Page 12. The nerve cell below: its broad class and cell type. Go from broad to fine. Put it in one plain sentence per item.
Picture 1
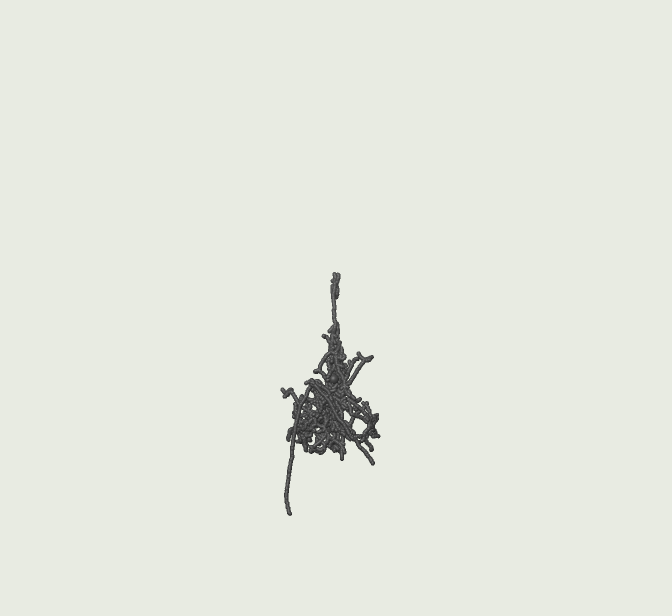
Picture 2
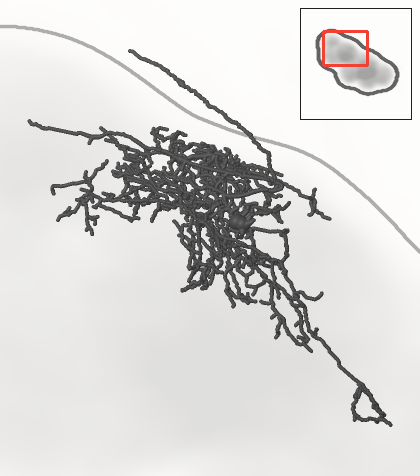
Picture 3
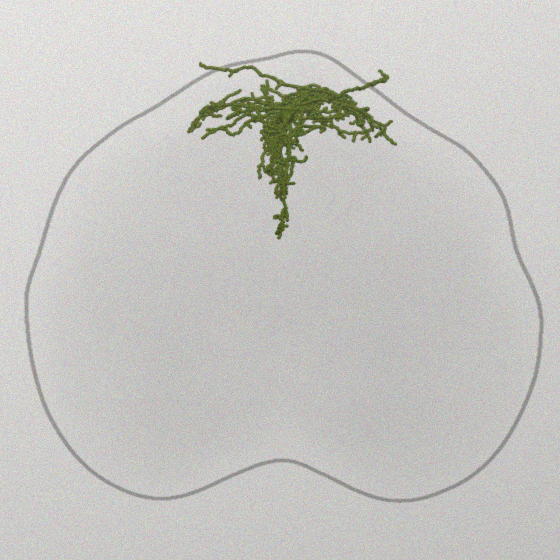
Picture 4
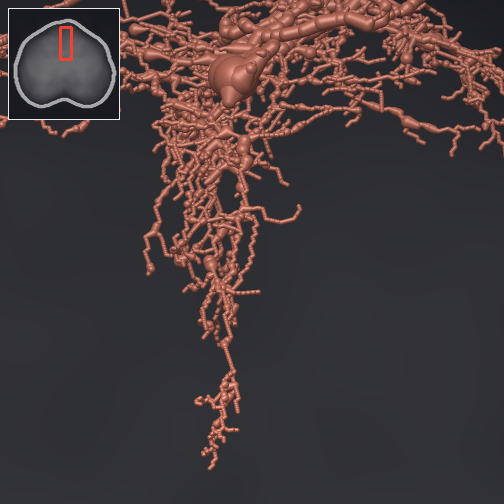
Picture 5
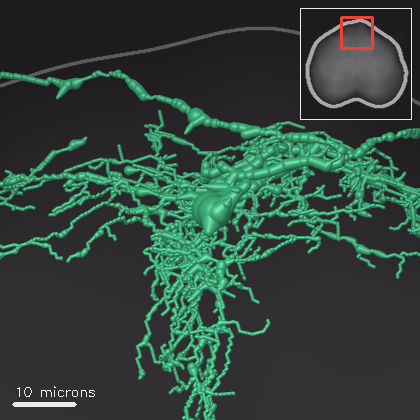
An efferent neuron of the nerve cord, type ENXXX128.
